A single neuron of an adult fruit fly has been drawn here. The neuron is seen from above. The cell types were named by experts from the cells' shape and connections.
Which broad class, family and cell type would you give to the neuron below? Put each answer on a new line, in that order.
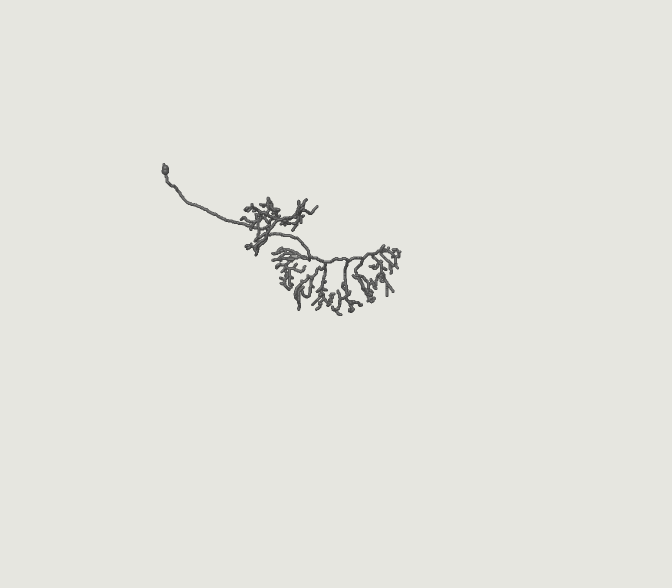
central-brain intrinsic neuron
hemilineage AOTUv4_ventral
FB4Q_c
